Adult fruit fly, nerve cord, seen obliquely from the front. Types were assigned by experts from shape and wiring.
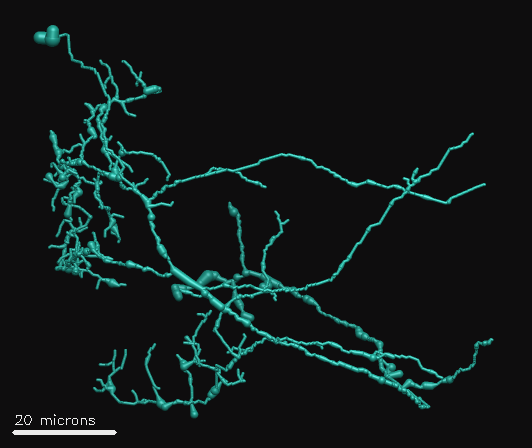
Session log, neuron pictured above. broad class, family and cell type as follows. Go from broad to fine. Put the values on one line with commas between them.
nerve-cord intrinsic neuron, hemilineage 09A, IN09A034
